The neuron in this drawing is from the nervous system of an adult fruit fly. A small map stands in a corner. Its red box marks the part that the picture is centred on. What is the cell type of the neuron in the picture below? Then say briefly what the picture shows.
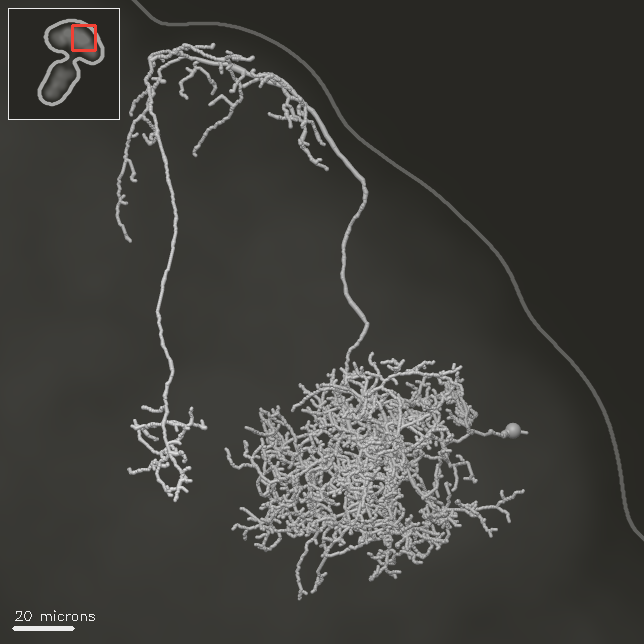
It is of cell type AVLP015. Its broad class is central-brain intrinsic neuron. It lies in the brain. From top to bottom in the picture it spans about 190 microns. The picture shows more than a hundred branch ends.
